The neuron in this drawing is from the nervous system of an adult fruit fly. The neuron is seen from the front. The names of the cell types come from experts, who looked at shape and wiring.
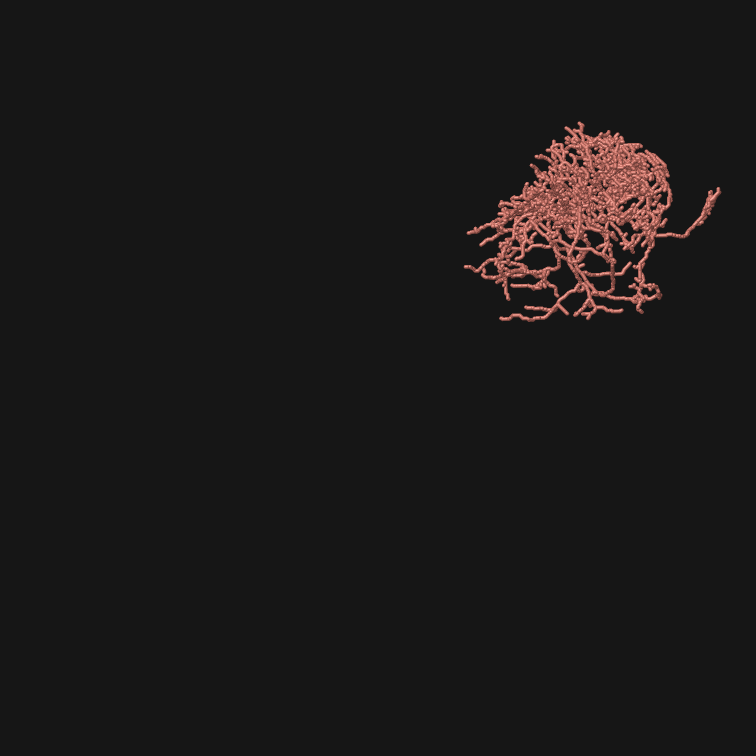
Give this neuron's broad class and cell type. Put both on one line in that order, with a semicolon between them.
central-brain intrinsic neuron; SLP004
